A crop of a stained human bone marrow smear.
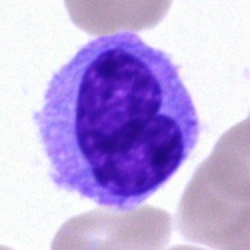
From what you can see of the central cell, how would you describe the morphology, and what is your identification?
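Outline roughly oval, edge slightly fuzzy and uneven. Nucleus deeply indented on the right, giving a folded, two-lobed look. Chromatin dark purple and patchy: denser clumps with lighter areas between. No distinct nucleoli visible. Name: monocyte.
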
